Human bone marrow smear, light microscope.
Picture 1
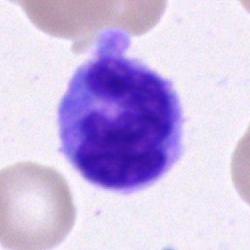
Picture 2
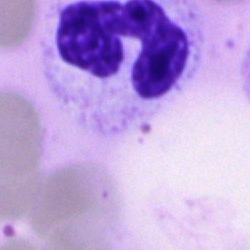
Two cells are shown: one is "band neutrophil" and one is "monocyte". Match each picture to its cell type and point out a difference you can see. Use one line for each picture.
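Picture 1 is a monocyte. A narrow rim of pale blue-violet cytoplasm is widest on the left side of the cell.
Picture 2 is a band neutrophil. The cytoplasm is plentiful and pale pinkish-lilac.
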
